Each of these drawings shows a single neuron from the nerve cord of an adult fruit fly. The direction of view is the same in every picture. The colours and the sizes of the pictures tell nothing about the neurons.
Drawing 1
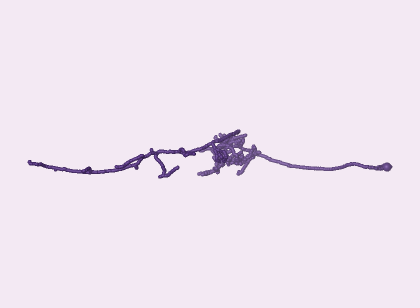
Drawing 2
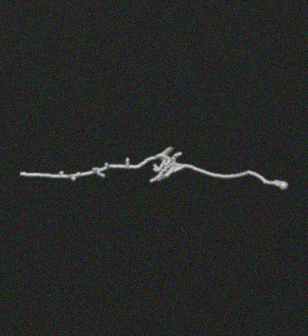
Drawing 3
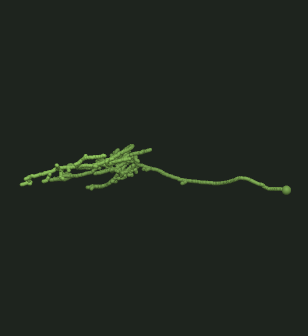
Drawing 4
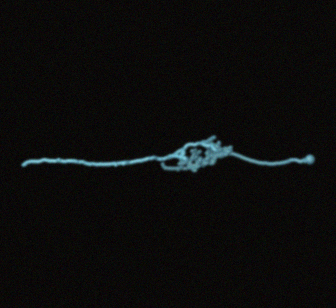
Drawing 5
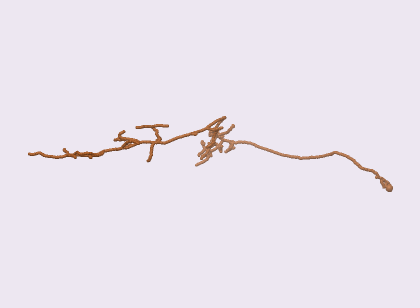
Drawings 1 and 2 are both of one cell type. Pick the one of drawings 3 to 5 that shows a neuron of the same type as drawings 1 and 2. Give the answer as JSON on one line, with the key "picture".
{"picture": 5}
